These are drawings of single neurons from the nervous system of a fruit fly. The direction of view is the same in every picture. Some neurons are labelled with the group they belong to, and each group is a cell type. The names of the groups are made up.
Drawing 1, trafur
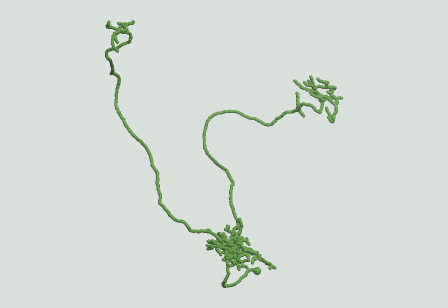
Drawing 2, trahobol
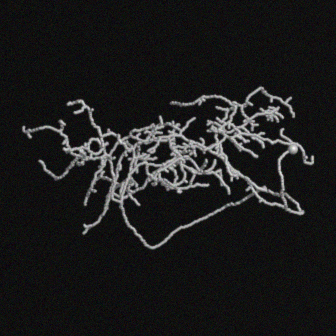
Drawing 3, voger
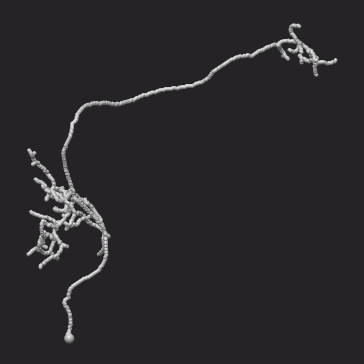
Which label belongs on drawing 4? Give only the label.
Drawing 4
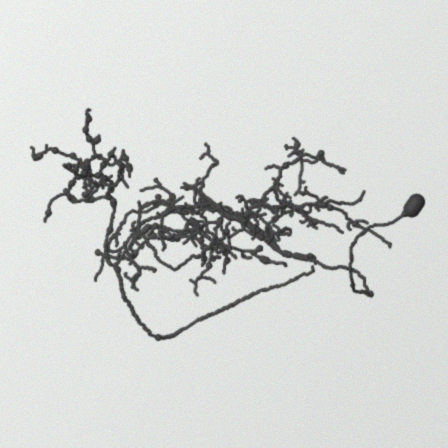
trahobol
